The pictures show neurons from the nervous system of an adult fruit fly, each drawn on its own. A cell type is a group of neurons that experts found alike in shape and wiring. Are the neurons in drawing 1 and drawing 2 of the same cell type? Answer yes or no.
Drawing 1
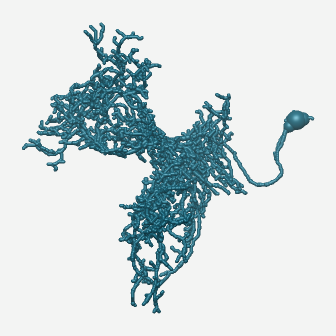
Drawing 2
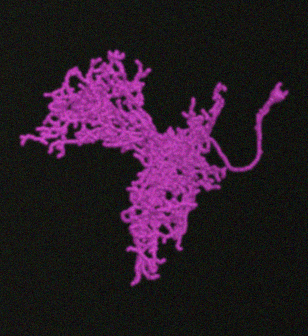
yes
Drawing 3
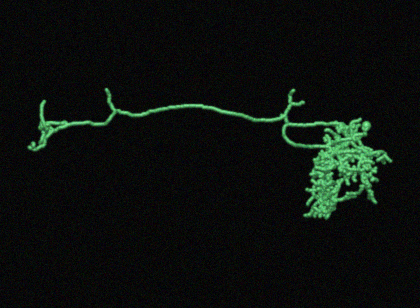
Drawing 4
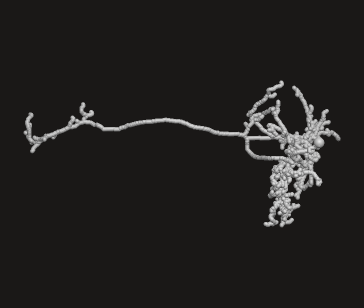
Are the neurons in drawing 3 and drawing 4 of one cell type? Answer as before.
yes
